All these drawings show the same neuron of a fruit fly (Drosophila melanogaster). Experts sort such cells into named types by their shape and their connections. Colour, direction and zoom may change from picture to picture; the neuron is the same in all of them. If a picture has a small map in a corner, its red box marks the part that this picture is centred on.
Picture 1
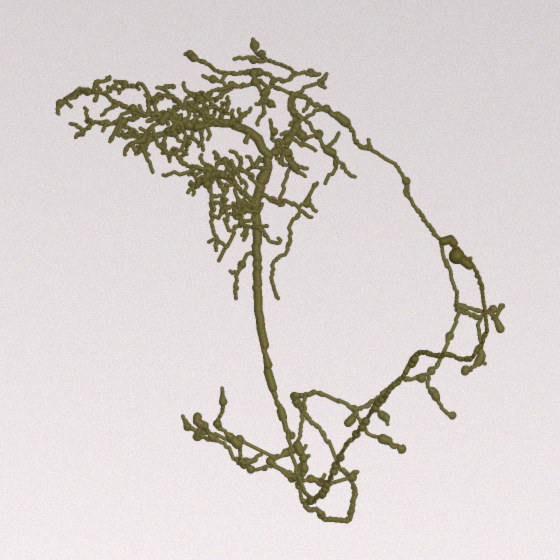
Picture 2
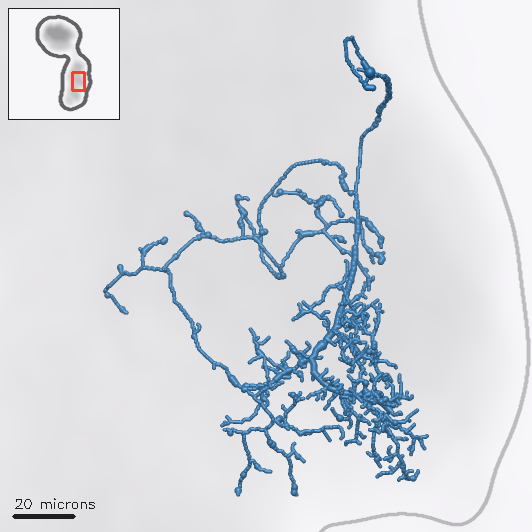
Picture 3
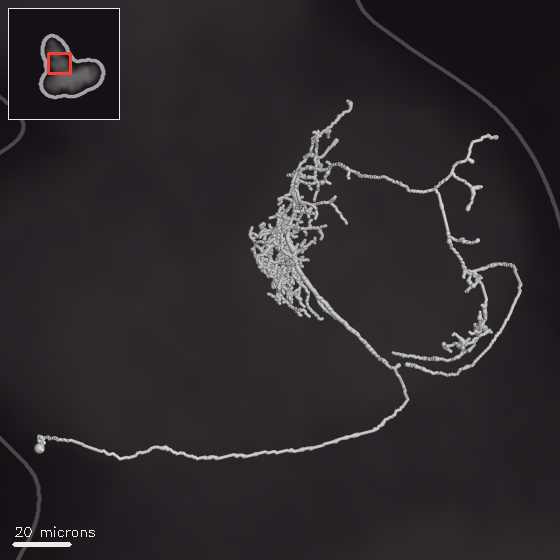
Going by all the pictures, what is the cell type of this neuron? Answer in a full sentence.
The cell type is IN01A036.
